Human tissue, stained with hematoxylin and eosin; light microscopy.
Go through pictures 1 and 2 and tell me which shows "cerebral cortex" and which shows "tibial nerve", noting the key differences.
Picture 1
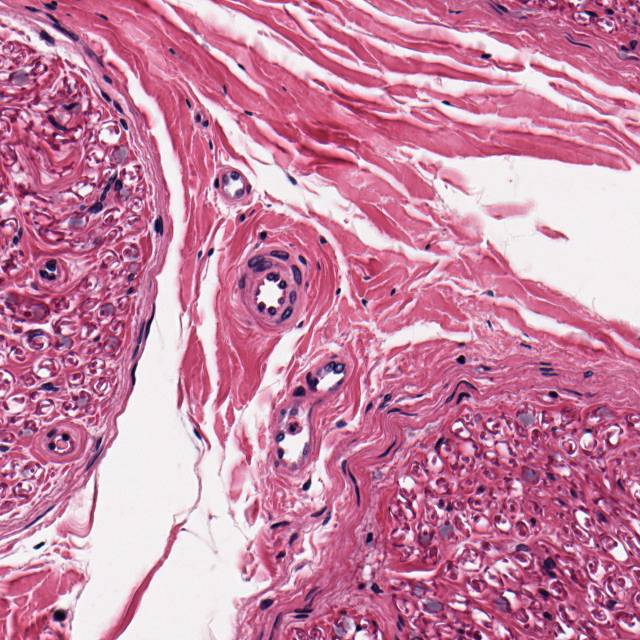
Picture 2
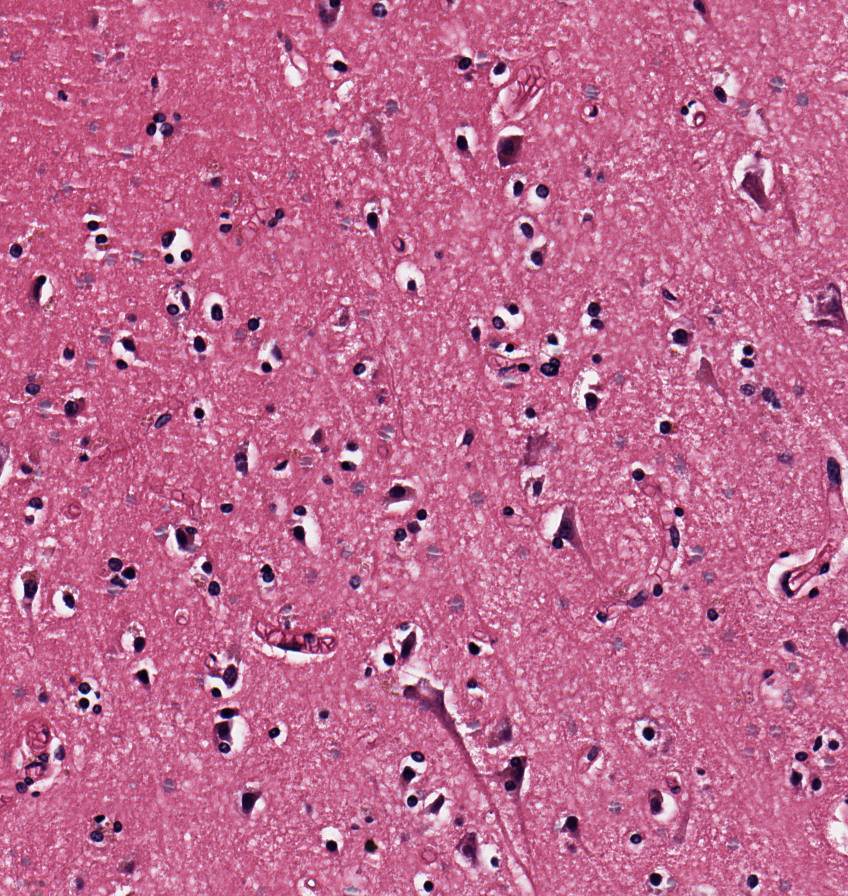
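Tibial nerve, picture 1; cerebral cortex, picture 2. The nerve shows two large rounded bundles, at the left edge and lower right, packed with small round profiles, many a pale clear ring around a small central pink dot. Each bundle edged by a thin layer of flattened cells, nuclei elongated and dark. Wavy pink fibrous bands cross the upper field diagonally, from upper centre toward the right. Cortex instead: cells lie singly and in small clusters on a continuous, finely granular, pink fibrillary neuropil, without glands, tubules or other organised units. Many small, round, dark-staining nuclei sit in clear halos, often two or three together.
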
